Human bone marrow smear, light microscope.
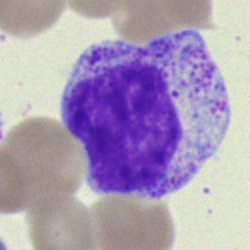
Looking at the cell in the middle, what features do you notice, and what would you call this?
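In this cell the nucleus lies off-centre, shifted toward the left side. Its chromatin stains deep purple and has a mottled, uneven texture. To the right of the nucleus, the cytoplasm spreads as a wide band on a pale greyish-blue background. The cell is a myelocyte.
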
